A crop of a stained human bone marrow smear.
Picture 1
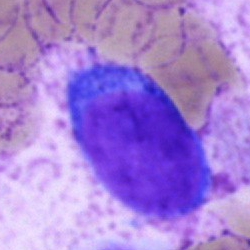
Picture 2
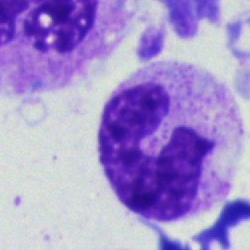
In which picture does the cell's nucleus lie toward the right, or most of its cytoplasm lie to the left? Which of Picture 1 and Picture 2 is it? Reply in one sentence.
Most of the cytoplasm lies to the left of the nucleus in picture 1.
